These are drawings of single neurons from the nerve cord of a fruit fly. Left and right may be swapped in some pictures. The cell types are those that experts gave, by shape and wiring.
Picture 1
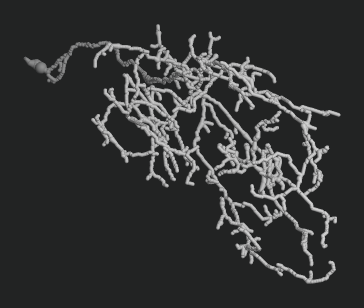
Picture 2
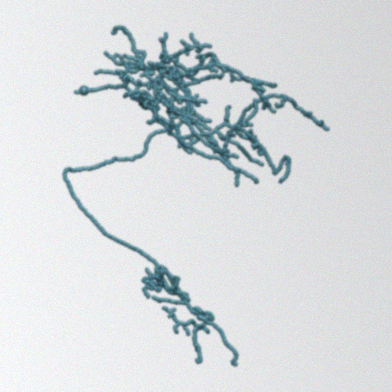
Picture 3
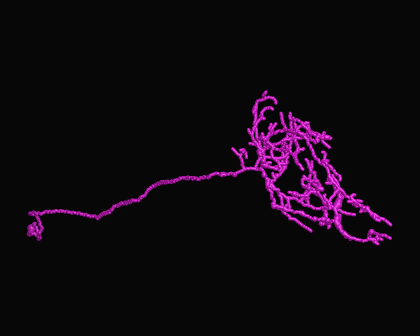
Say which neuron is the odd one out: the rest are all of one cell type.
Picture 2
